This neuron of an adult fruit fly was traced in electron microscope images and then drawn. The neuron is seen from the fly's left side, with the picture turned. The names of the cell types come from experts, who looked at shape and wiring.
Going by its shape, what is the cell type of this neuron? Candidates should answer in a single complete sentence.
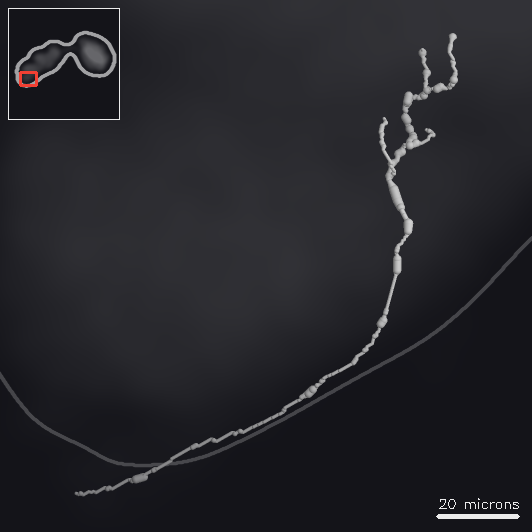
The cell type this neuron represents is SNxx03.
